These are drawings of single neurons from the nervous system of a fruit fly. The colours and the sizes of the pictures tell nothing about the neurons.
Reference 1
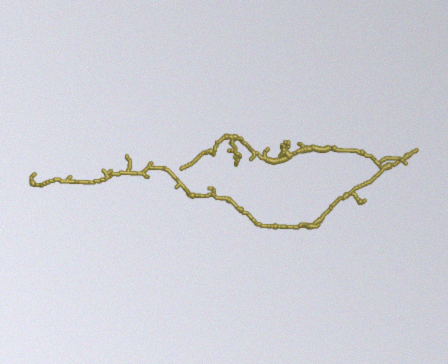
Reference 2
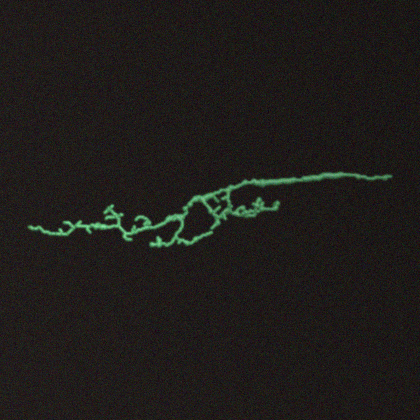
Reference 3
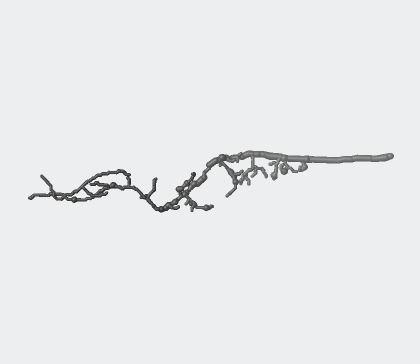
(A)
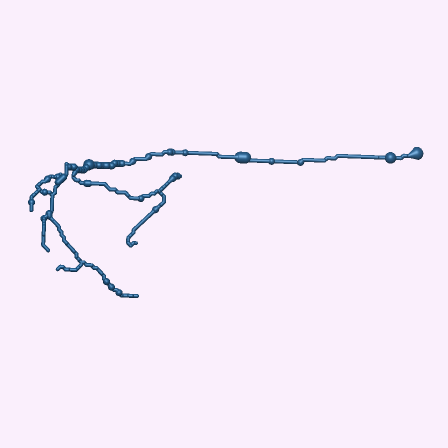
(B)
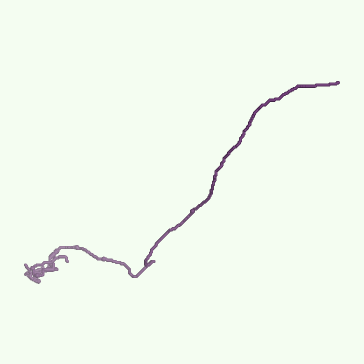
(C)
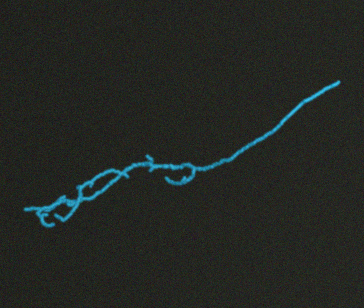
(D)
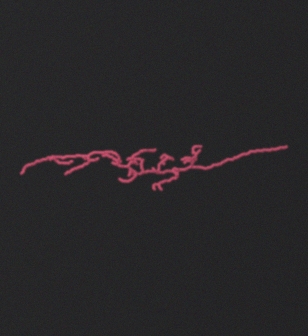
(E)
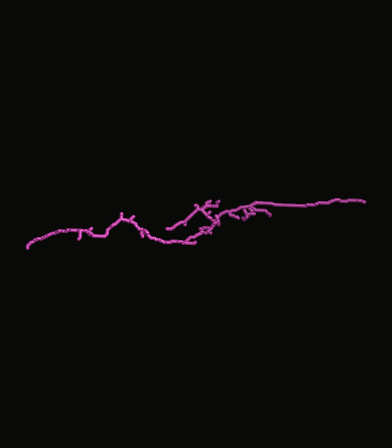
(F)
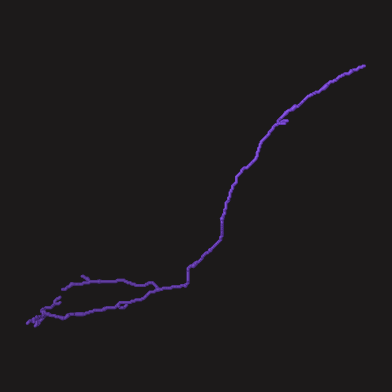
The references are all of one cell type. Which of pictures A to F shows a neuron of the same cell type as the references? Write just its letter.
E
